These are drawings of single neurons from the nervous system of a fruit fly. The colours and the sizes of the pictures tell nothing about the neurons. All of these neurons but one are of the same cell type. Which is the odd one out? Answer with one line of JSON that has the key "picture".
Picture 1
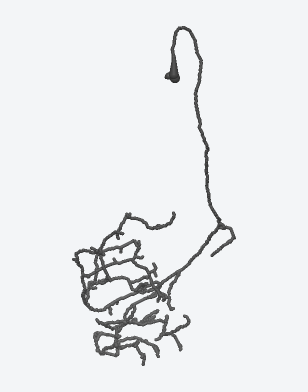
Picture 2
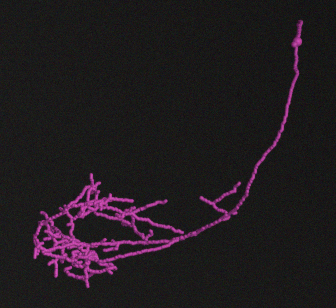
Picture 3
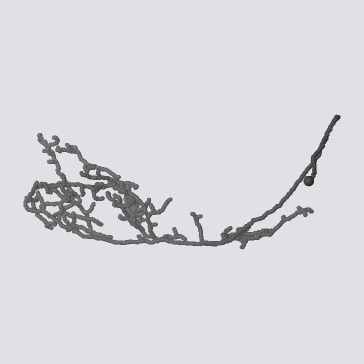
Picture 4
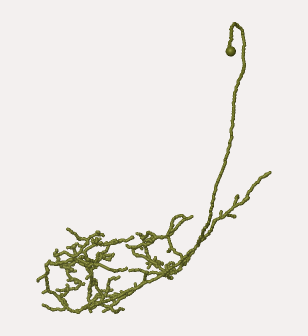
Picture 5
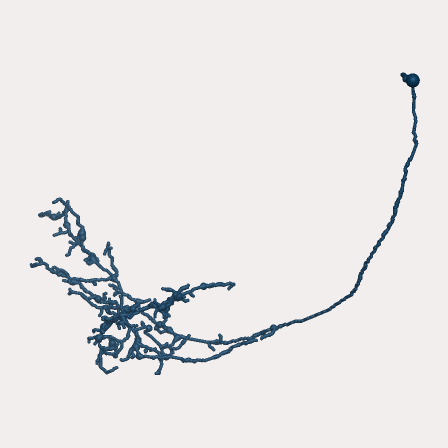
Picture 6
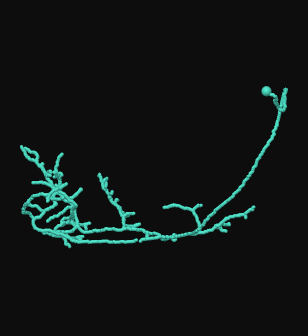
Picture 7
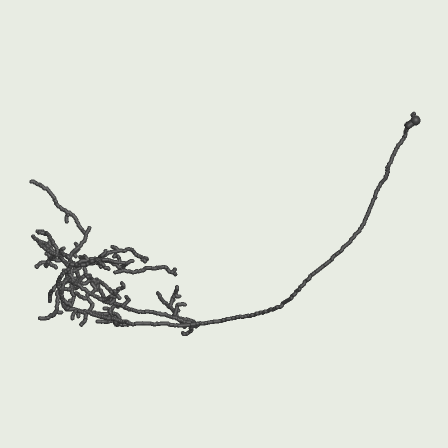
{"picture": 1}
